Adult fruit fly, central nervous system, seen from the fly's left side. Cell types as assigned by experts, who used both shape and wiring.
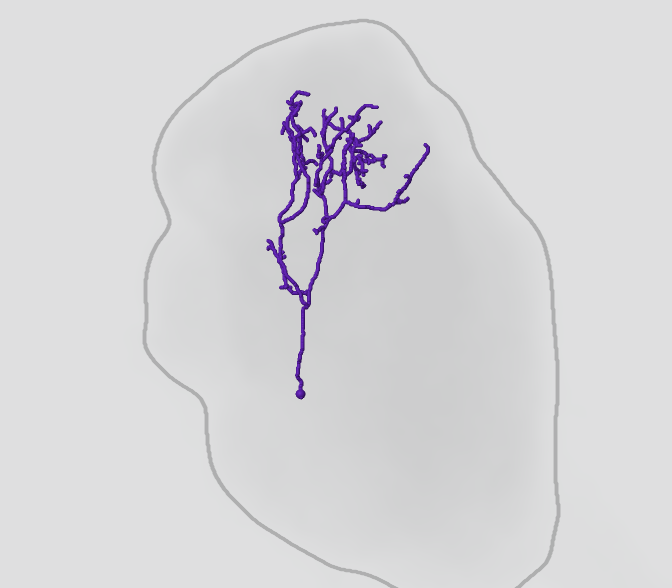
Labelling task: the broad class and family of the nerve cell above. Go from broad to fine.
central-brain intrinsic neuron; hemilineage VLPl&p2_lateral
